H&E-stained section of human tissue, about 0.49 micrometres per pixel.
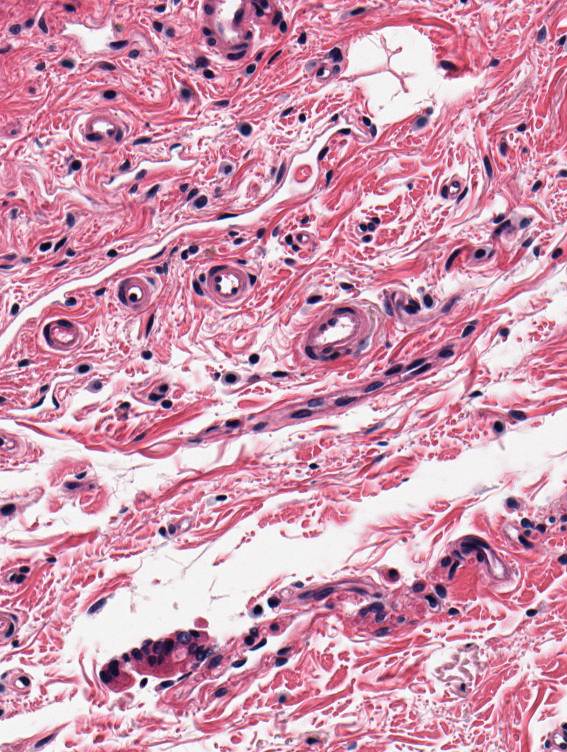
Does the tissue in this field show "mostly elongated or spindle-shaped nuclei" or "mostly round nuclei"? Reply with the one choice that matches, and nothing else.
Mostly elongated or spindle-shaped nuclei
